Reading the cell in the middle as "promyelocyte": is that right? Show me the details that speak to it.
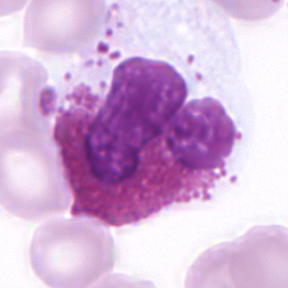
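Here the nucleus has two separate lobes, the left one larger than the right. The chromatin is dark purple and coarsely clumped, no nucleoli show, the granules are round and roughly equal in size, and the outline is irregular rather than round.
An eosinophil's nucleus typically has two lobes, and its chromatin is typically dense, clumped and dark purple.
Both of those match this cell.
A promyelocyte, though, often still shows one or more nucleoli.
None are visible here, which counts against promyelocyte. So it isn't a promyelocyte: this is an eosinophil.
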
